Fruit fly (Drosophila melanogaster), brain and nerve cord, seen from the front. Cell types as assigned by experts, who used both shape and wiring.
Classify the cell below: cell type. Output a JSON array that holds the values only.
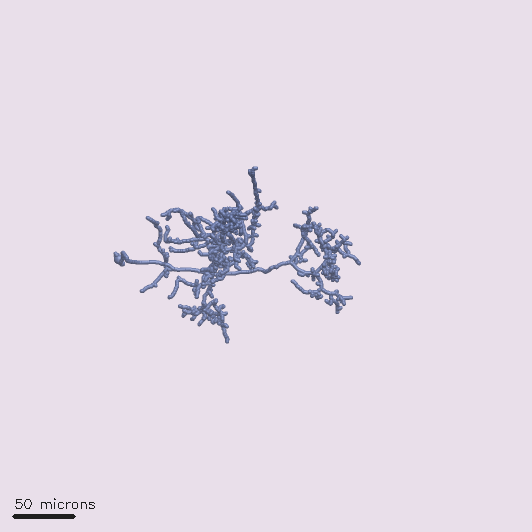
["PS172"]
